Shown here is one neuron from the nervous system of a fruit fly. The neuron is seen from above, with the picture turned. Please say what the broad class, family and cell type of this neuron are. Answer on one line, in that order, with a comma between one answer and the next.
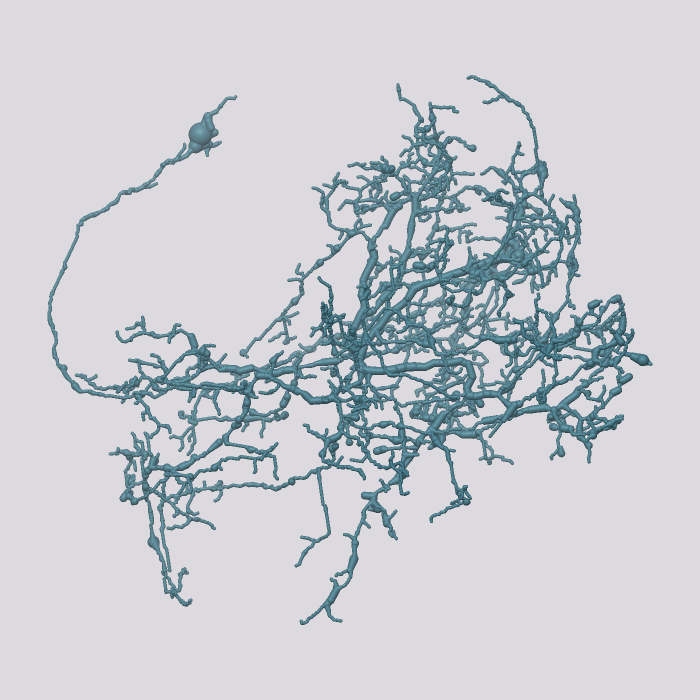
nerve-cord intrinsic neuron, hemilineage 21A, IN21A014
